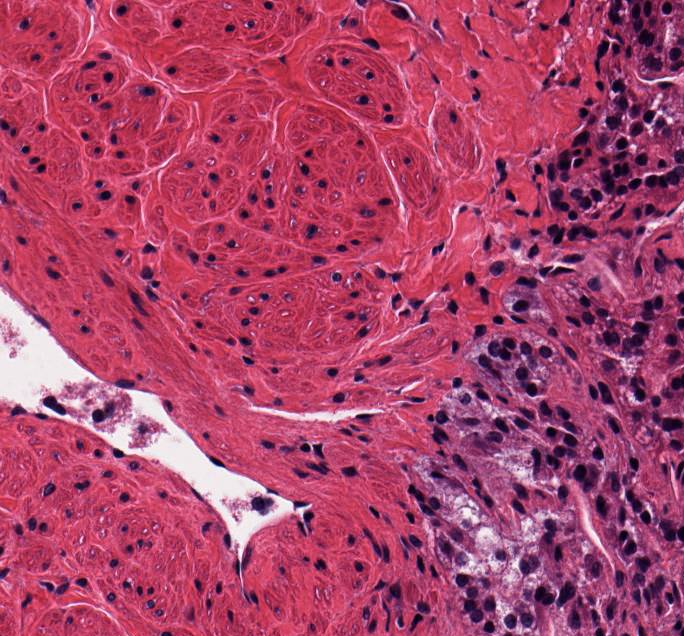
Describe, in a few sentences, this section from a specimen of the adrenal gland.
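Let me start with the pink bundles of smooth muscle, which take up the left and upper part of the field. Along the right edge lies a more purple, densely cellular zone. There the nuclei are crowded, and darker than the muscle nuclei. Looking toward the lower right, many of those cells have pale, finely vacuolated cytoplasm. And there are no fat cells anywhere.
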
